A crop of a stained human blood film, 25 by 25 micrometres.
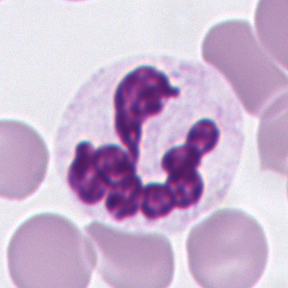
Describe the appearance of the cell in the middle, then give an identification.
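The outline of this cell is round and smooth. Within it, the nuclear lobes form a U that opens upward, and the topmost lobe is connected to the lower ones by a thin strand. Around the nucleus lies abundant cytoplasm of a pale pinkish-lilac colour. This is a segmented neutrophil.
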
